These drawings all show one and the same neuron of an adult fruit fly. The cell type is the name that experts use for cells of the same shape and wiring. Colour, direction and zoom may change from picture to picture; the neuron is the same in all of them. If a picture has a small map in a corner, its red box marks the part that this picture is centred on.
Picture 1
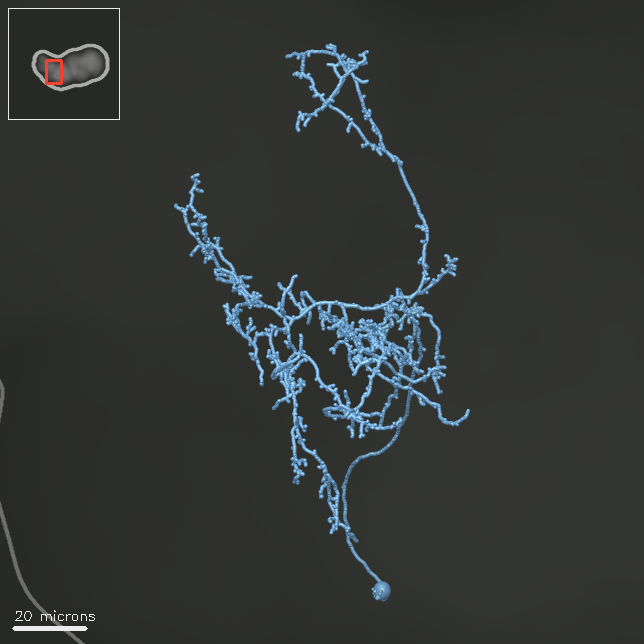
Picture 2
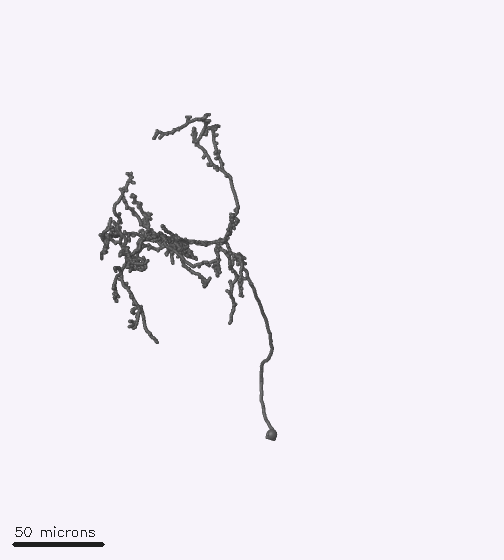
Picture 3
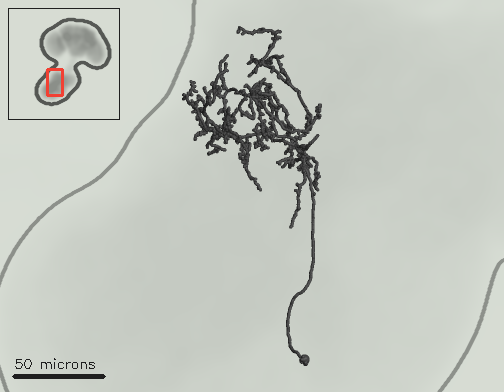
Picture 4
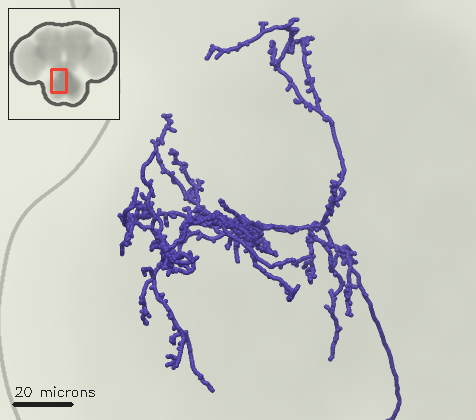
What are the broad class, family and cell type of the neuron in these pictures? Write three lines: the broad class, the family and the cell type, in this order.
nerve-cord intrinsic neuron
hemilineage 06B
IN06B061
